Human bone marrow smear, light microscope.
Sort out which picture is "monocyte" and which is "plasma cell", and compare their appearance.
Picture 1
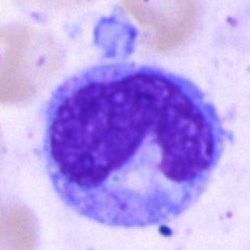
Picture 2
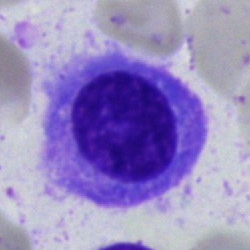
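Picture 1 shows a monocyte, and picture 2 shows a plasma cell. The monocyte has a round outline, while the plasma cell's outline is roughly round but ragged, with a frayed, uneven edge. In the monocyte the nucleus is deeply indented into a horseshoe shape whose opening faces downward.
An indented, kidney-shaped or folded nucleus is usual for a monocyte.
The monocyte's cytoplasm is pale blue-grey, whereas in the plasma cell a paler zone of cytoplasm lies against the right side of the nucleus. No nucleoli are visible in the monocyte's nucleus, and no distinct nucleolus is visible in the plasma cell's. A small bluish-purple fragment touches the top edge of the monocyte, while pale red cells lie around the plasma cell and small purple fragments are scattered in its background.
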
